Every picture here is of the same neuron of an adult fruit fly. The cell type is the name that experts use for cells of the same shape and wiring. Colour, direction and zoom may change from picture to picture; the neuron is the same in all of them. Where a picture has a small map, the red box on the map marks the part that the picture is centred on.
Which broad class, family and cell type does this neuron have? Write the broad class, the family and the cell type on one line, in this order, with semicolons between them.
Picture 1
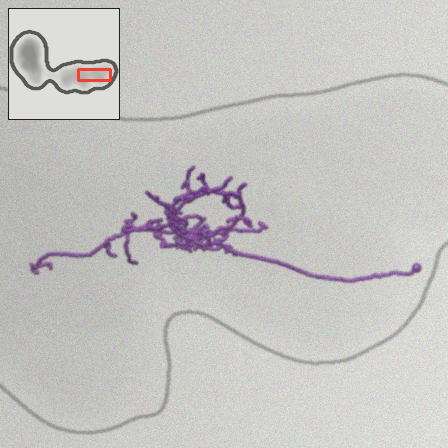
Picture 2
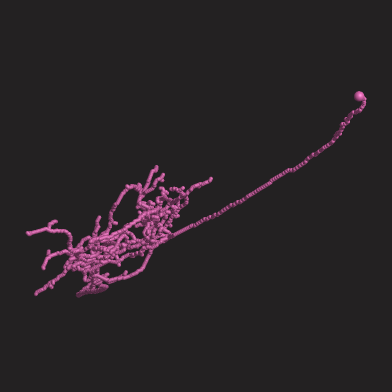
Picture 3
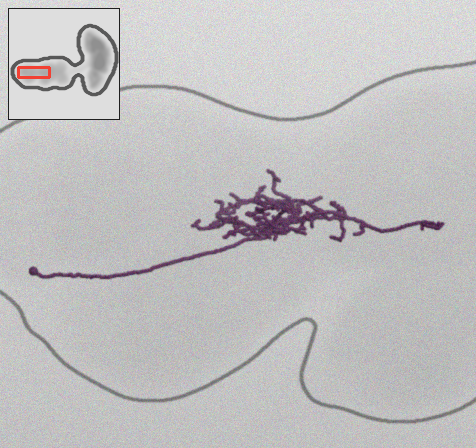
nerve-cord intrinsic neuron; hemilineage 05B; IN05B090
